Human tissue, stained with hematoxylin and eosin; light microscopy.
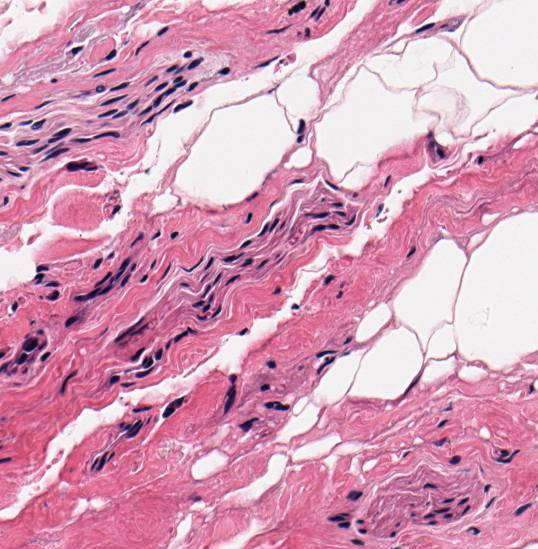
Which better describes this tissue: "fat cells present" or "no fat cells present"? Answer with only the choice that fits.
Fat cells present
